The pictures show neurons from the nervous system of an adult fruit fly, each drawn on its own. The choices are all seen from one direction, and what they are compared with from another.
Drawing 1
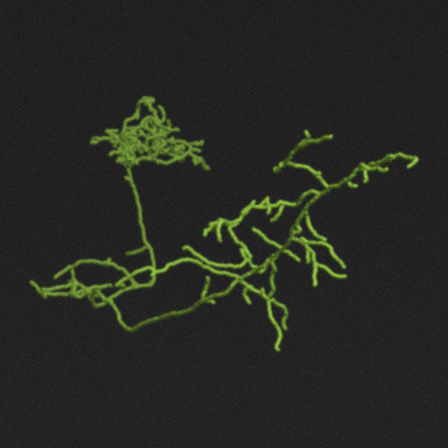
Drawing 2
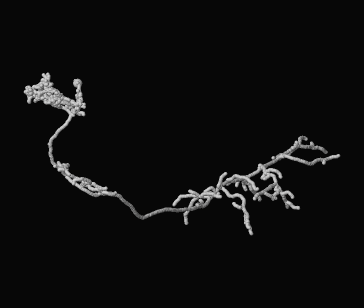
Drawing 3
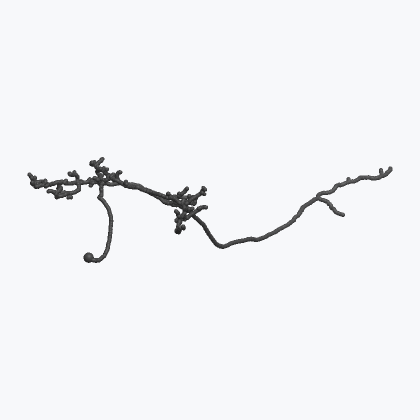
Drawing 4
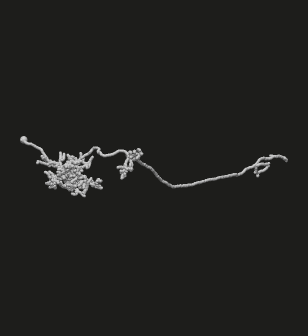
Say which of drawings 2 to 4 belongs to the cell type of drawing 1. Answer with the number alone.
2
